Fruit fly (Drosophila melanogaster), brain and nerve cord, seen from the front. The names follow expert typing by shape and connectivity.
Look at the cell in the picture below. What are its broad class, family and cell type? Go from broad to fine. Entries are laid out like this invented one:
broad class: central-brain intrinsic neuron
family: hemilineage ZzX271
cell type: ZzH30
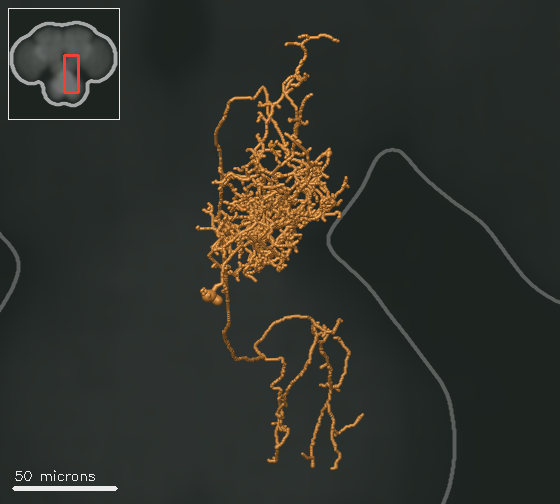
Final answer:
broad class: descending neuron
family: hemilineage MX12
cell type: DNge105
